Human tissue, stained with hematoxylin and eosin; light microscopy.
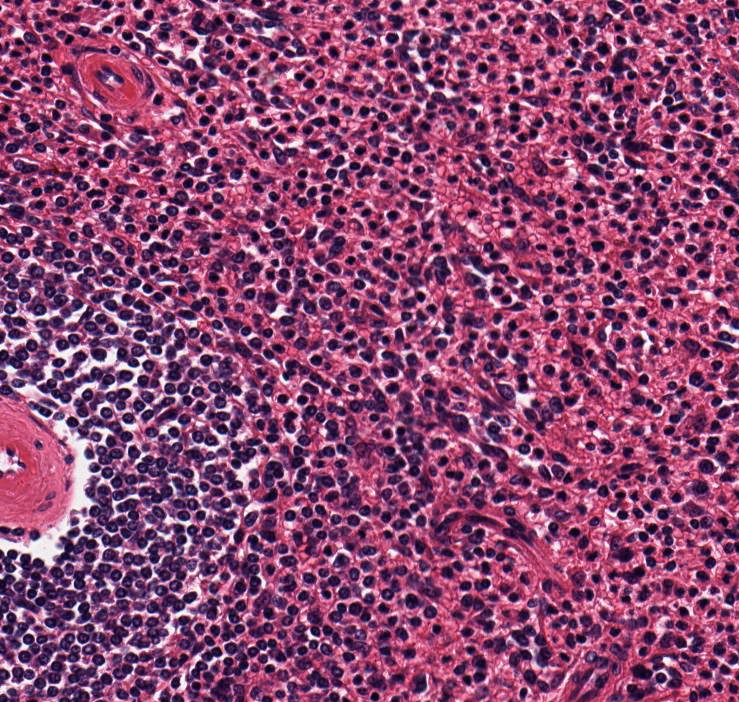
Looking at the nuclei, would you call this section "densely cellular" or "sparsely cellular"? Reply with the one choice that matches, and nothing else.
Densely cellular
